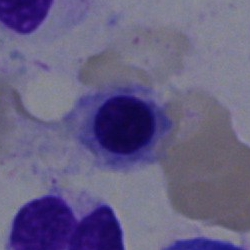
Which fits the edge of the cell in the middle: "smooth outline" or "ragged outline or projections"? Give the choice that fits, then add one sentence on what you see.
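Ragged outline or projections. The cell outline is irregular, with small ragged projections.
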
